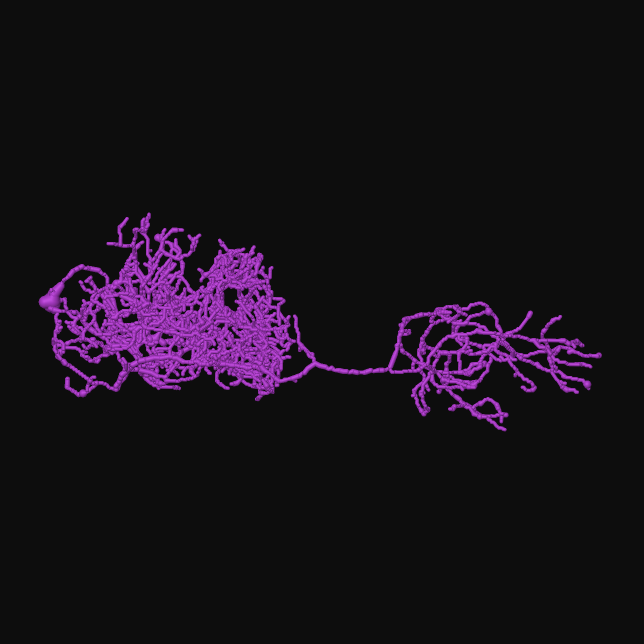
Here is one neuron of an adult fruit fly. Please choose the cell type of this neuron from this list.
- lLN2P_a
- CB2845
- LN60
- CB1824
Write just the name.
LN60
